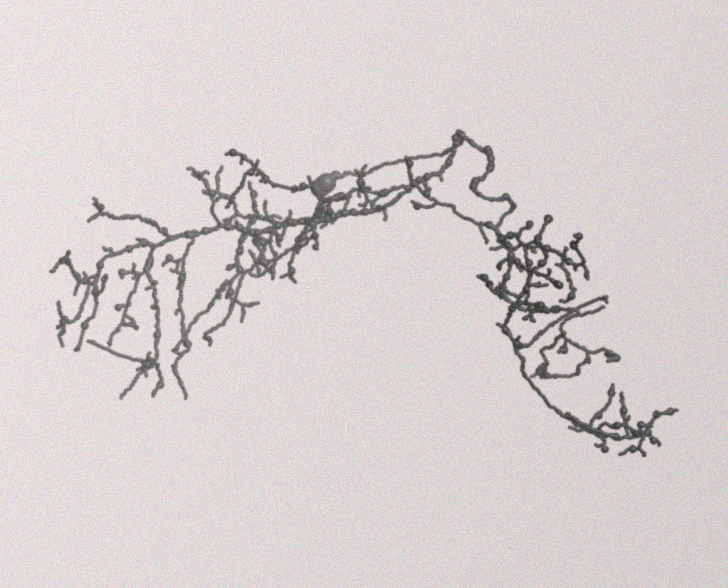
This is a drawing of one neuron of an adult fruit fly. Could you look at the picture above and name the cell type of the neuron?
SMP458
